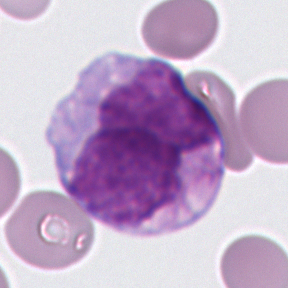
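Atypical promyelocyte: the nucleus looks irregular and folded, its outline indented, and the chromatin seems fine and lacy rather than coarsely clumped. A fair amount of pale greyish-blue cytoplasm shows, mostly at the upper left and lower right of the nucleus.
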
